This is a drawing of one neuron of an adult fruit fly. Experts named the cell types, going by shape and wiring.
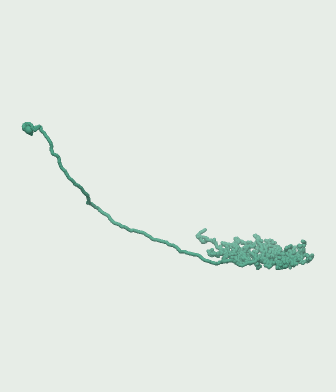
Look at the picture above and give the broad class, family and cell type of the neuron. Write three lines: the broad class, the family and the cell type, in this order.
optic-lobe intrinsic neuron
Cm
Cm11a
